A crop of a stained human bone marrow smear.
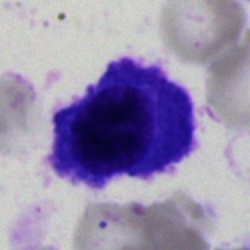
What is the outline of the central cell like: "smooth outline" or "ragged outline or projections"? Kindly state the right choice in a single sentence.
The outline of the cell is rough, not smooth.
